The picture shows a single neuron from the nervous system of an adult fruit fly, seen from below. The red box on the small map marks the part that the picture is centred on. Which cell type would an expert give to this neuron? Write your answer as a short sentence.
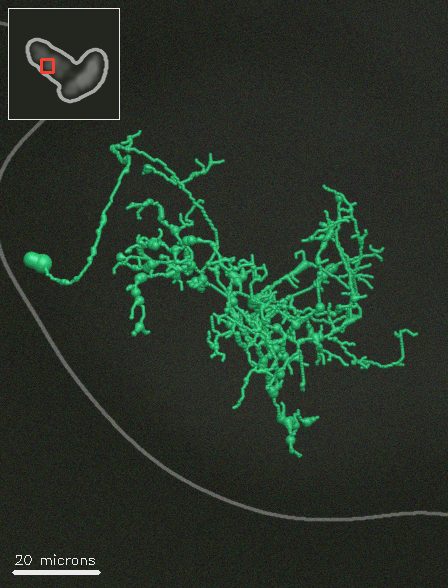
The cell type is IN20A.22A055.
